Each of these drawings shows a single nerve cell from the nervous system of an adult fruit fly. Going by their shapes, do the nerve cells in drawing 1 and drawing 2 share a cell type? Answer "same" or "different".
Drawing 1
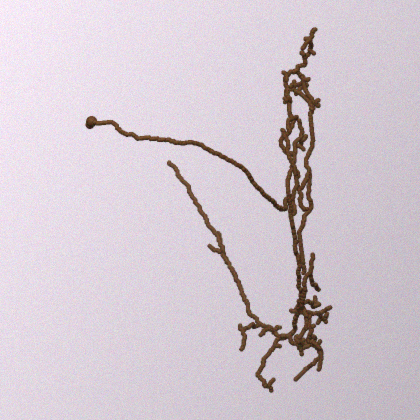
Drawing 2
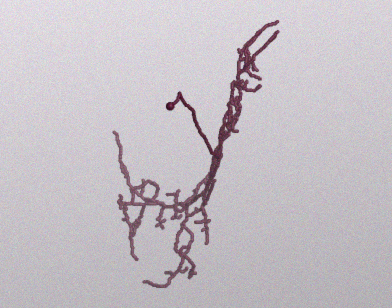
same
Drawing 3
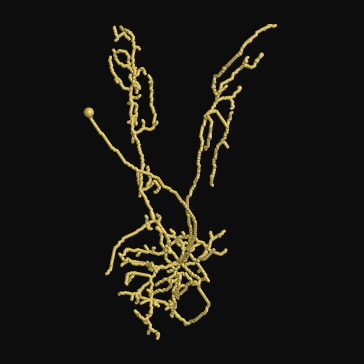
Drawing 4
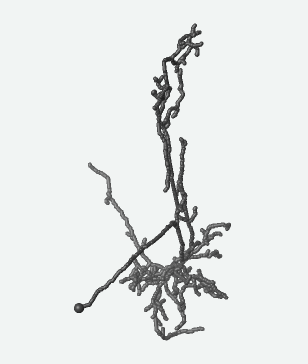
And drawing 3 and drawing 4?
different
